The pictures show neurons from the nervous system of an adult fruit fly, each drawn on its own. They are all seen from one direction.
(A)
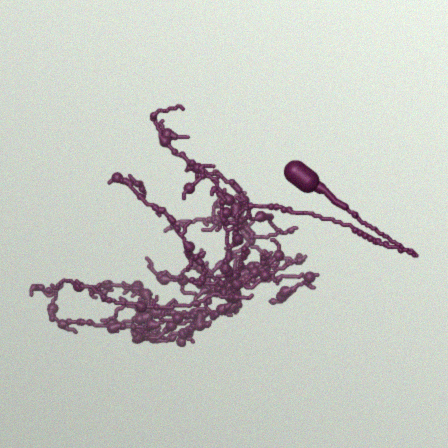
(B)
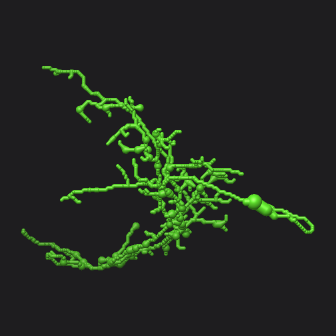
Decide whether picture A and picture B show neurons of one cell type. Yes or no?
yes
